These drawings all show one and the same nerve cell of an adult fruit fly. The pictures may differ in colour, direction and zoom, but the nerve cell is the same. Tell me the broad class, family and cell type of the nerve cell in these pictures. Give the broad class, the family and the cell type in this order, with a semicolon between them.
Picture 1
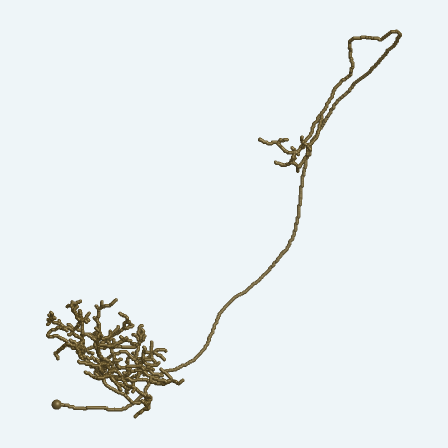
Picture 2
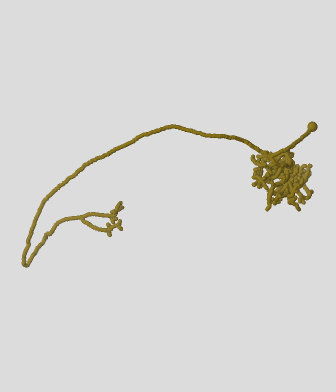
optic-lobe intrinsic neuron; MeLo; MeLo2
